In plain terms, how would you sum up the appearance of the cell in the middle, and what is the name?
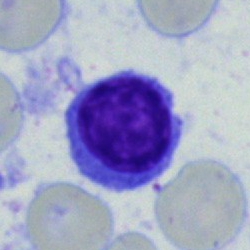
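Outline roughly round, edge slightly uneven. Chromatin dense, deep purple, with faint patchy mottling. Cytoplasm blue, a thin rim widest at the lower left. Cell: lymphocyte.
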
